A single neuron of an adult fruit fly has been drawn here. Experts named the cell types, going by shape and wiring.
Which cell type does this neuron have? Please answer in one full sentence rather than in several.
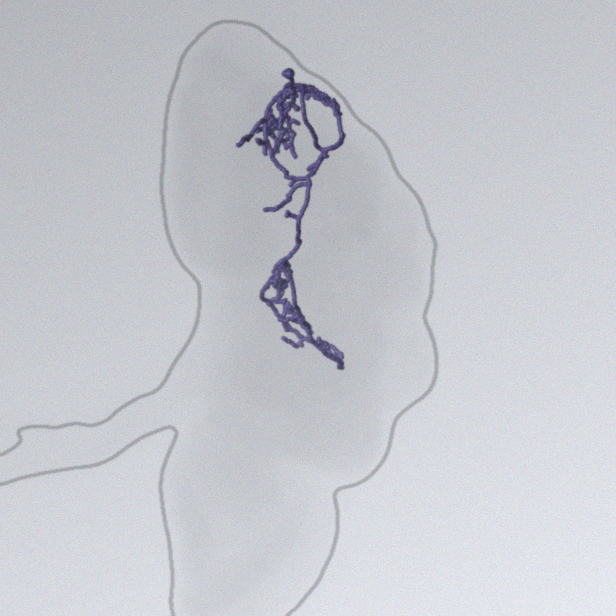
For this neuron, the cell type is SLP374.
